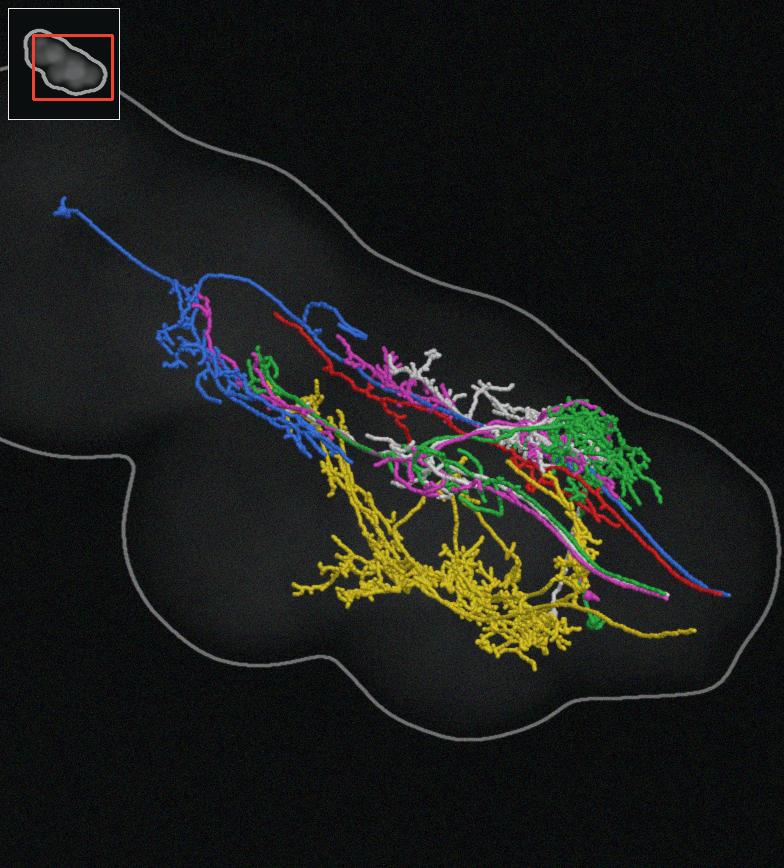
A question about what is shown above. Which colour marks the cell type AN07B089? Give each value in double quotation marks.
"blue"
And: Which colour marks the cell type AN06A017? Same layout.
"green"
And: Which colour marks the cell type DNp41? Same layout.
"red"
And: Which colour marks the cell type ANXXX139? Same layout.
"yellow"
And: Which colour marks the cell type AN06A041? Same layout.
"magenta"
